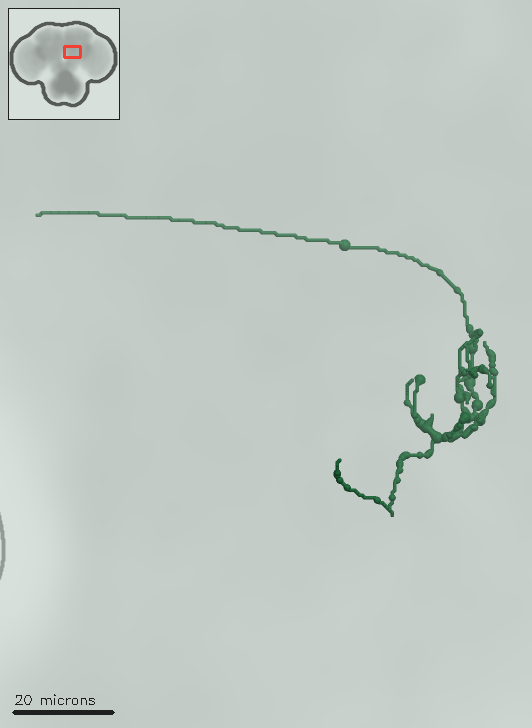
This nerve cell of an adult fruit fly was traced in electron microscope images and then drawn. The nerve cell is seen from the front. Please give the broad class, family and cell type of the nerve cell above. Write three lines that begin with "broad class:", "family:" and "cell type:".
broad class: sensory neuron entering the brain
family: class olfactory
cell type: ORN_VL2a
